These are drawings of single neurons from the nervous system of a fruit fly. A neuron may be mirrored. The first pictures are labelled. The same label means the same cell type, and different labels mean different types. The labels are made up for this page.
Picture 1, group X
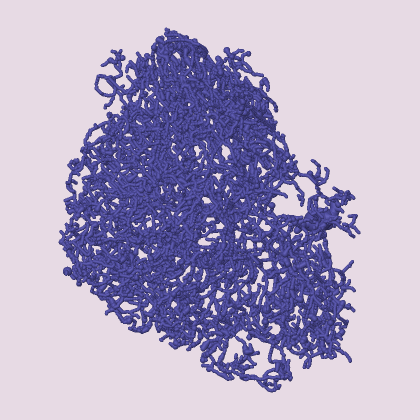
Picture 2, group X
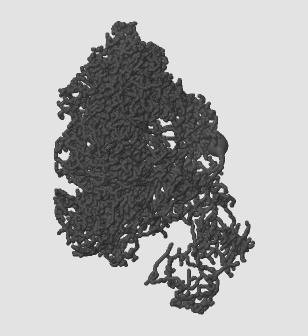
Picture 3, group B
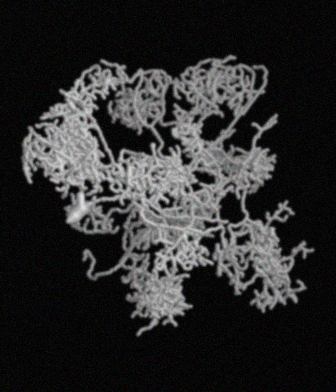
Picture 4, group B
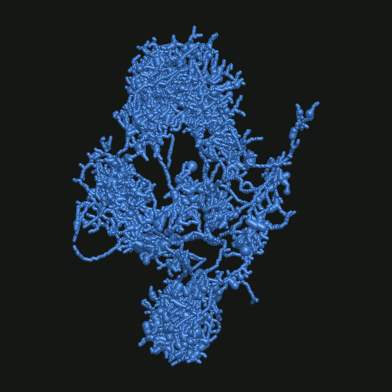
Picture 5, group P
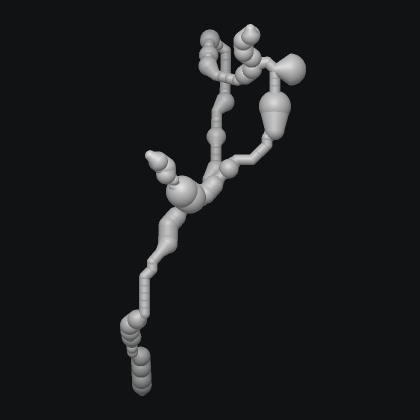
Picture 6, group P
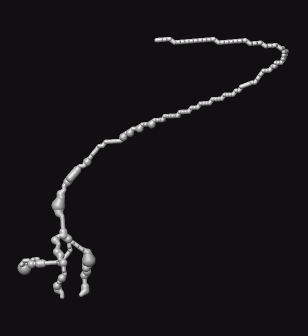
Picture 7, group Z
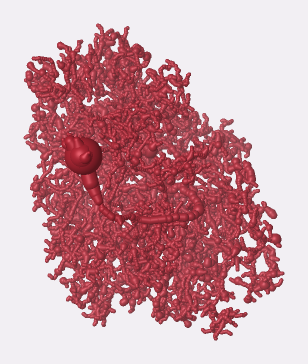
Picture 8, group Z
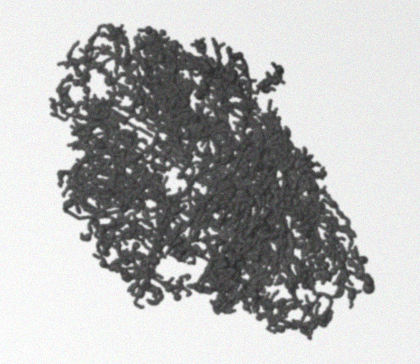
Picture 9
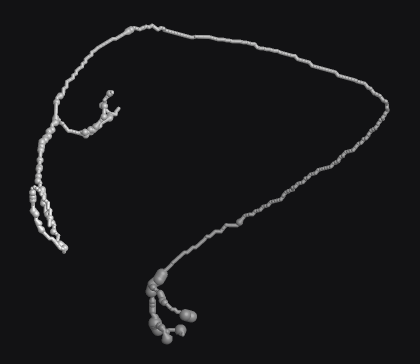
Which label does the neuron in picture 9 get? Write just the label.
group P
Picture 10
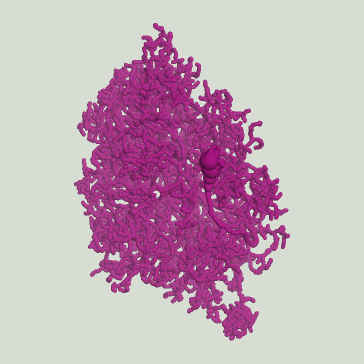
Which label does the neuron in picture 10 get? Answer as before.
group Z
